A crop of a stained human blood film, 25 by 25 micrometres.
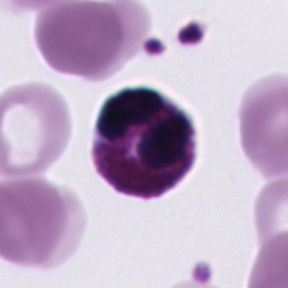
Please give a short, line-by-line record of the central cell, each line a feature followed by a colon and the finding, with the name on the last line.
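Outline: round, smooth edge
Nucleus: two dark lobes, upper left and right
Granules: reddish-purple, packing the cytoplasm
Vacuoles: none seen
Name: eosinophil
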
